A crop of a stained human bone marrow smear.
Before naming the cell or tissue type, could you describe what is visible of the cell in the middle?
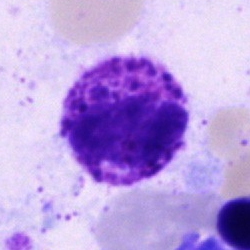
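The cell is roughly round, its edge slightly bumpy. Coarse dark purple granules crowd it. The nucleus appears as a dark mass in the lower and central part of the cell, and no nucleolus can be seen. The cell is a basophil.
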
